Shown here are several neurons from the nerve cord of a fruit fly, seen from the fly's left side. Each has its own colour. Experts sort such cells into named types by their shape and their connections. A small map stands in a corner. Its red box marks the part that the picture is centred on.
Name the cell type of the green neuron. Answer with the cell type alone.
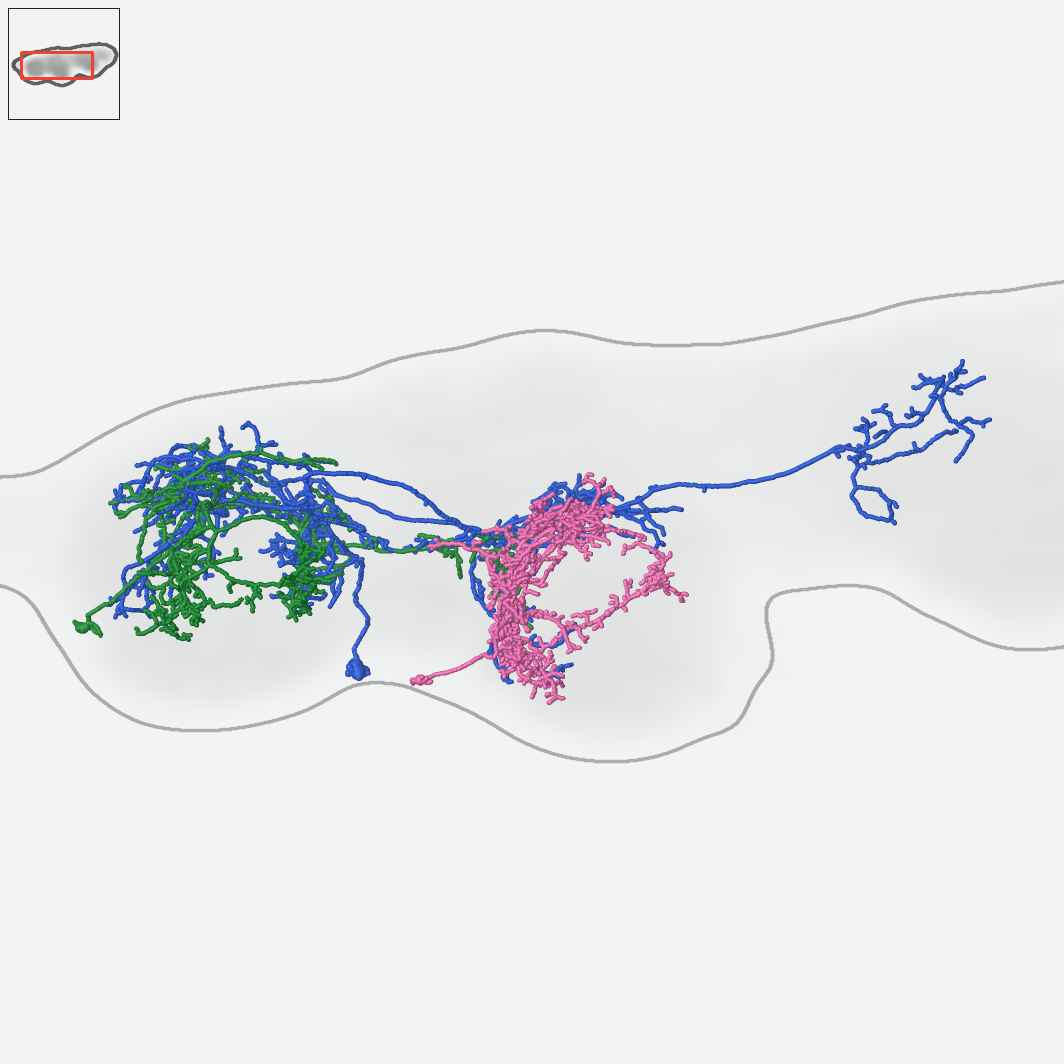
IN07B029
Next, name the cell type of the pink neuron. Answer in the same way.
IN16B045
